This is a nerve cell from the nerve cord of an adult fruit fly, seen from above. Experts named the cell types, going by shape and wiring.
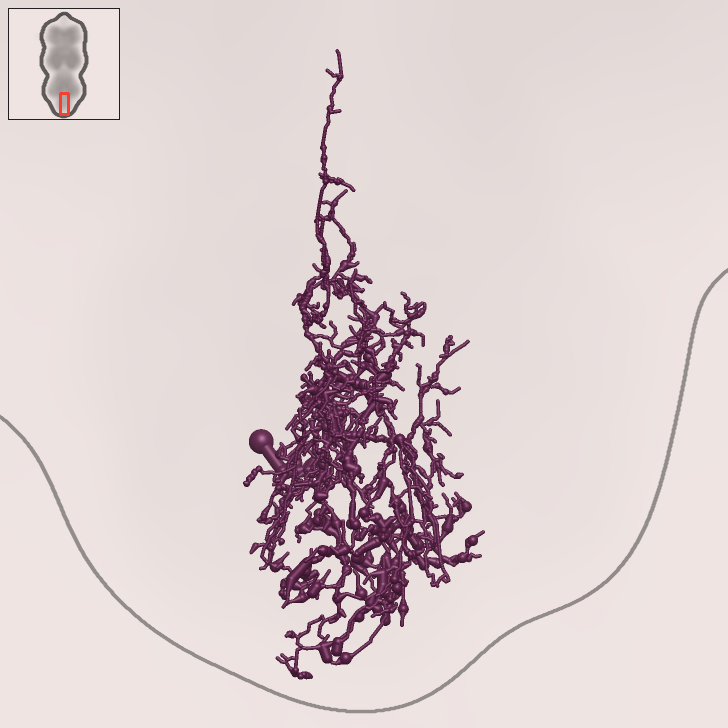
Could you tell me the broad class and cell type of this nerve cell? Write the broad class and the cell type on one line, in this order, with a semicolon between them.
nerve-cord intrinsic neuron; INXXX288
